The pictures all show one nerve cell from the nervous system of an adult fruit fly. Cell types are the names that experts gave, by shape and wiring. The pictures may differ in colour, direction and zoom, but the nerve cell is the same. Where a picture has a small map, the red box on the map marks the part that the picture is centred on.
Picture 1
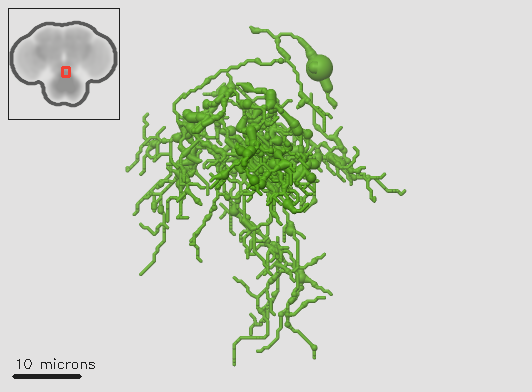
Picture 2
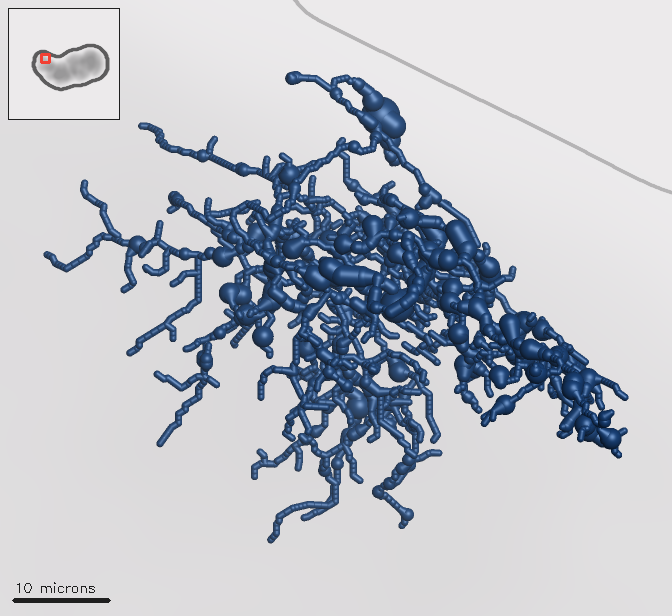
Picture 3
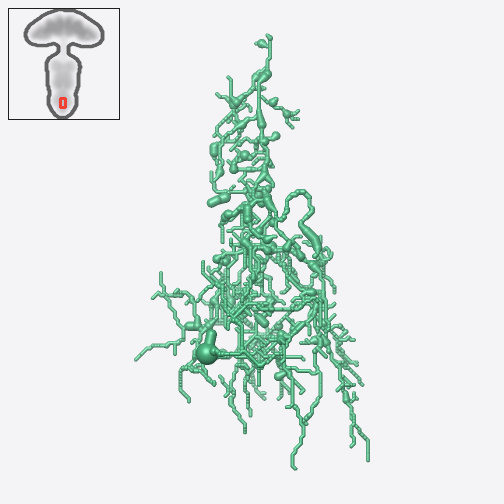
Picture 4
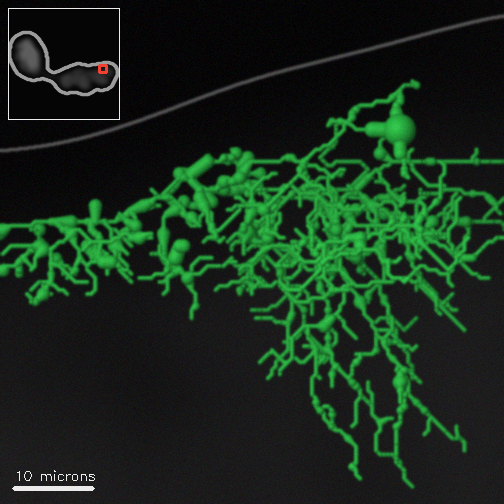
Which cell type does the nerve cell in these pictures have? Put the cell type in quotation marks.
"IN19A099"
